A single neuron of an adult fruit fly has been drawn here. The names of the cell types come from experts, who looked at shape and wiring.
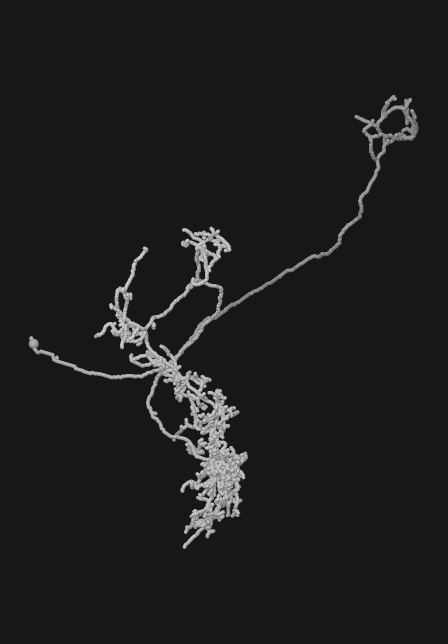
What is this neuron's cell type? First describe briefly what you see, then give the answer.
The cell body is on the left of the picture. Dozens of branch ends can be seen. This is a central-brain intrinsic neuron. It is of cell type AVLP504.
